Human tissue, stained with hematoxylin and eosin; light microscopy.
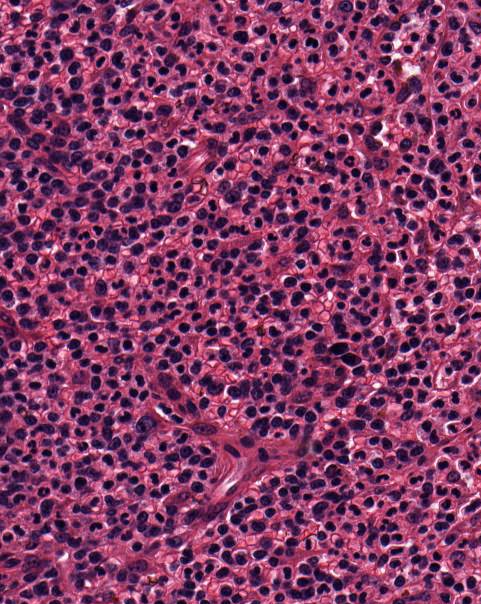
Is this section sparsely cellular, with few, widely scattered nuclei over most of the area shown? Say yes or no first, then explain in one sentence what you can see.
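No. A continuous diffuse sheet of closely packed cells fills the whole field without any organised architecture.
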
